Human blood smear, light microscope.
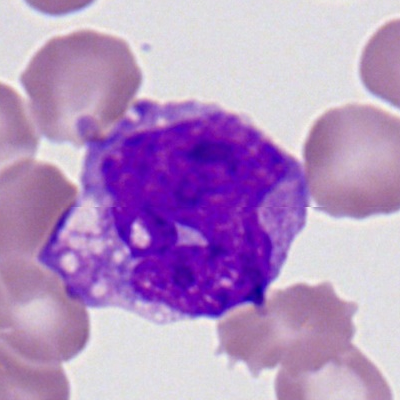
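Monocyte (centre): the outline is irregular and somewhat angular, not smoothly round. Its nucleus is folded and convoluted, with indentations and overlapping parts. Several small clear vacuoles sit in the cytoplasm, mostly on the left. No coarse, brightly coloured granules are seen.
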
